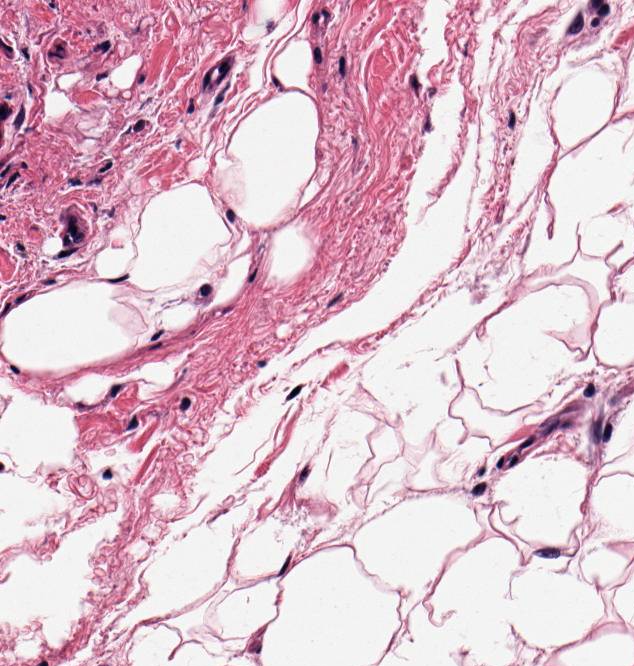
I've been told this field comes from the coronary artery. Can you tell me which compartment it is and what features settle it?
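Fat, in the right and lower parts of the field; pink fibrous stroma in the upper left. Adipocytes: large empty clear spaces bounded by thin pink membranes. Where visible, nuclei thin, dark, flattened against the cell edge.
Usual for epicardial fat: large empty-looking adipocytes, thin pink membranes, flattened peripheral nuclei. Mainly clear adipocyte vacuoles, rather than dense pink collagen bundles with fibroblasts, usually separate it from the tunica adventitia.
Main collagen band runs diagonally, upper right to lower left.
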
